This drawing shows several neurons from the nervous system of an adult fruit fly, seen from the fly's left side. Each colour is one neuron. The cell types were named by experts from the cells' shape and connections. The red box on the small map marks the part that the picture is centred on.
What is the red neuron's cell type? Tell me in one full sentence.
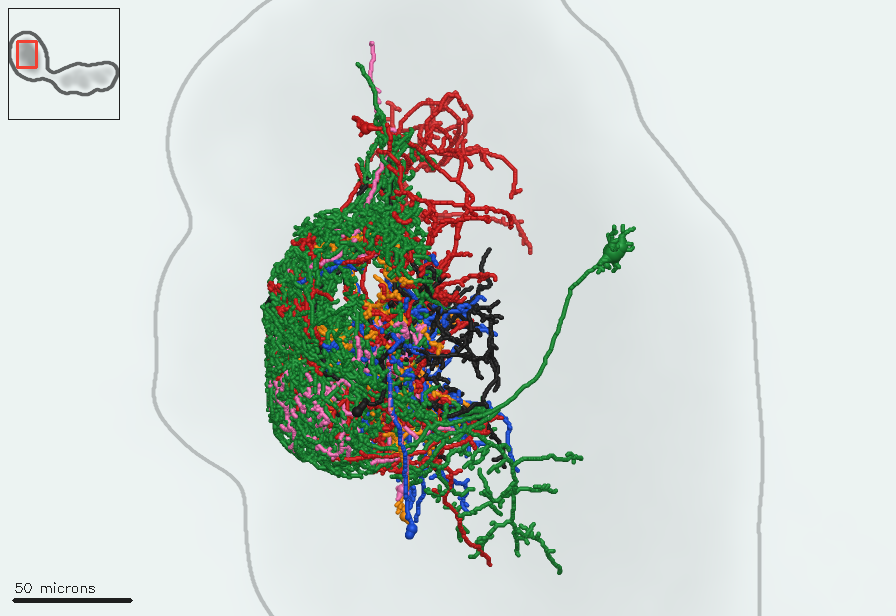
This particular neuron has the cell type AVLP033.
